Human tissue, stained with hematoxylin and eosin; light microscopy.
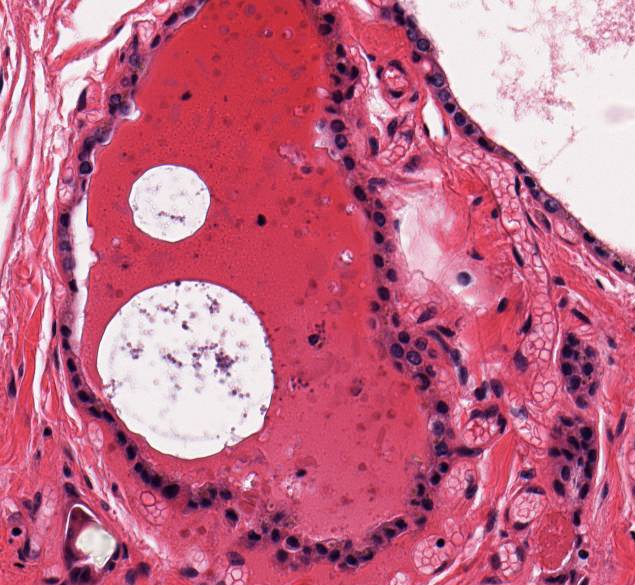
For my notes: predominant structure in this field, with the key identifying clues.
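Thyroid follicle. Large dilated lumen occupies left and centre of field, filled with homogeneous pink eosinophilic material. Lining: single layer of flattened to low cuboidal cells, dark nuclei.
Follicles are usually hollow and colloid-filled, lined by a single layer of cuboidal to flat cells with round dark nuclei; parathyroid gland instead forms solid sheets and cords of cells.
Two round clear spaces within the luminal material on its left side, lower one larger.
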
